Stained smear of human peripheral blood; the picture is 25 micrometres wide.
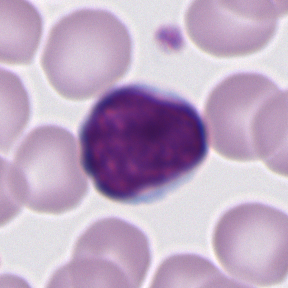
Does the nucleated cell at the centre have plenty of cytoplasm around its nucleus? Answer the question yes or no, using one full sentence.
No, what surrounds the nucleus is just a narrow rim of cytoplasm.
